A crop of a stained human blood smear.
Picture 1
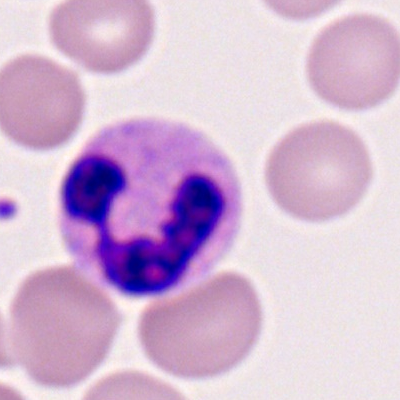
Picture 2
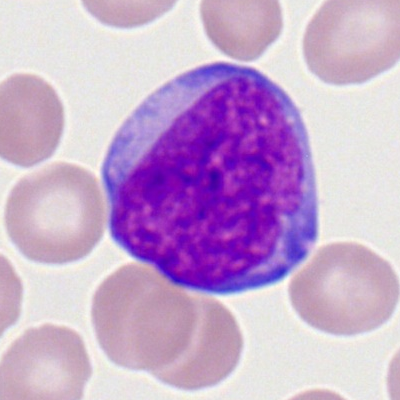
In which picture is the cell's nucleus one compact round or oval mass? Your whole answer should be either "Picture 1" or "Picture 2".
Picture 2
